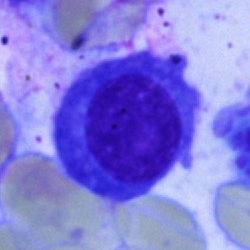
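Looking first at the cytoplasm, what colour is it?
A deep, intense blue, and the rim is broadest on the left side.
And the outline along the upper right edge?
It bears small, irregular, blunt projections.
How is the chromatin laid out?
Fine and fairly evenly distributed, not coarsely clumped.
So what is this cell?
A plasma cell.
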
